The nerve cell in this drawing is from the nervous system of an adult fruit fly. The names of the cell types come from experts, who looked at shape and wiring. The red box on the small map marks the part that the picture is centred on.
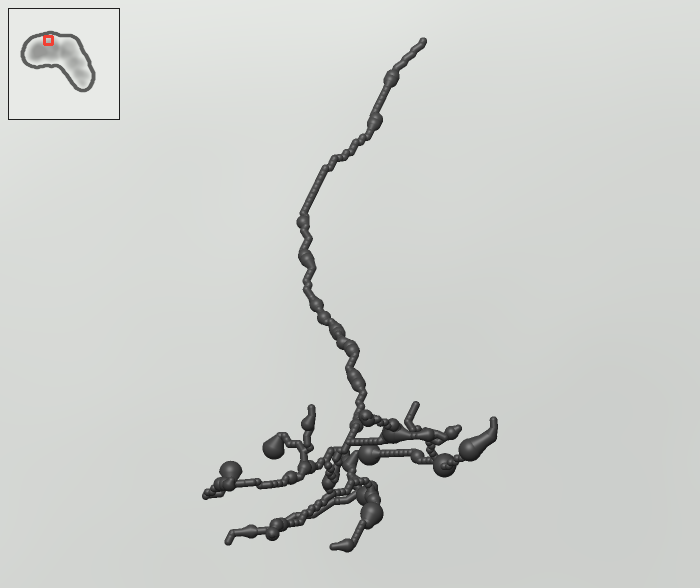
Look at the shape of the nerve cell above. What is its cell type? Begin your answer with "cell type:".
cell type: LB3d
